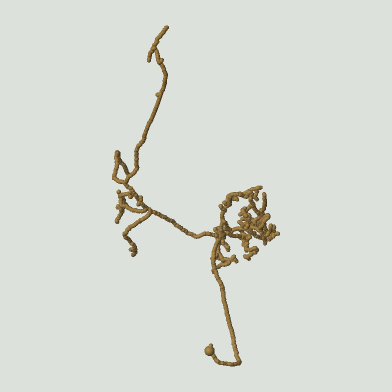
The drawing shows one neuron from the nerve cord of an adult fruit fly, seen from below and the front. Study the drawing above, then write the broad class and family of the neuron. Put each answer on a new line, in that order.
nerve-cord intrinsic neuron
hemilineage 07B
